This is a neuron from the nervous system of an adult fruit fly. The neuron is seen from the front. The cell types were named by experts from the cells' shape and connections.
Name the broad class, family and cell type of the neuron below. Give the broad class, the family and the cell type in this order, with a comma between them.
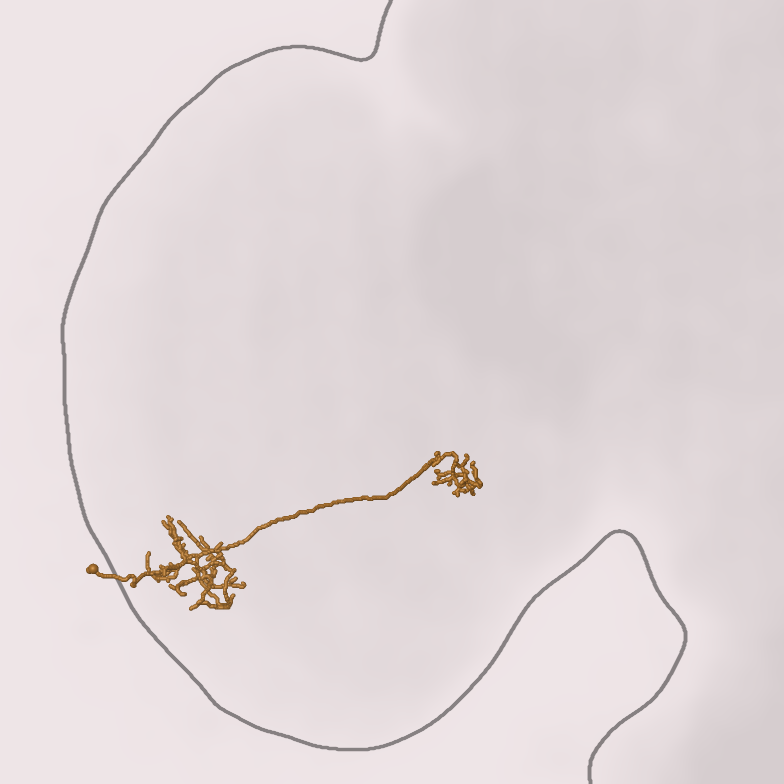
optic-lobe intrinsic neuron, Tm, Tm40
